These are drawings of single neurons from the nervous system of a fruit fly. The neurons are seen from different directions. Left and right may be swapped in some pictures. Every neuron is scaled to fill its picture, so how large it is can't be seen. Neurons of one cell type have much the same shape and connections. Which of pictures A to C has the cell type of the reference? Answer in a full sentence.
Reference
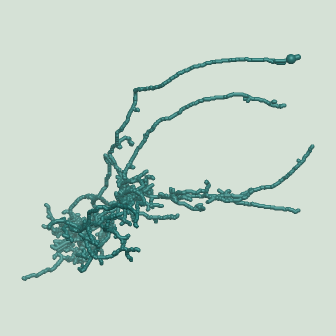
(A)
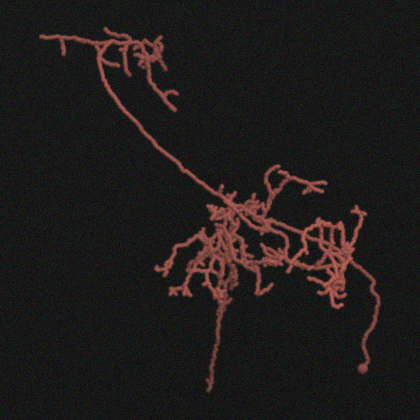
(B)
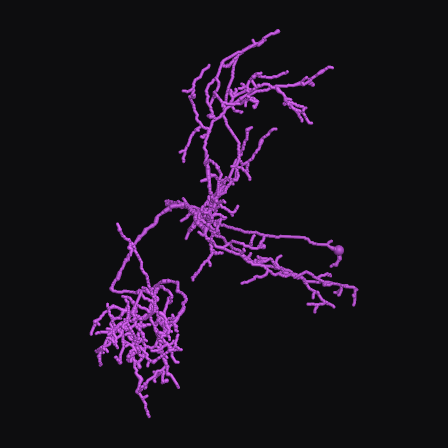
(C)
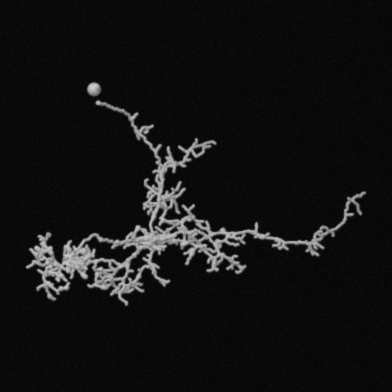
Picture B is of the same cell type.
